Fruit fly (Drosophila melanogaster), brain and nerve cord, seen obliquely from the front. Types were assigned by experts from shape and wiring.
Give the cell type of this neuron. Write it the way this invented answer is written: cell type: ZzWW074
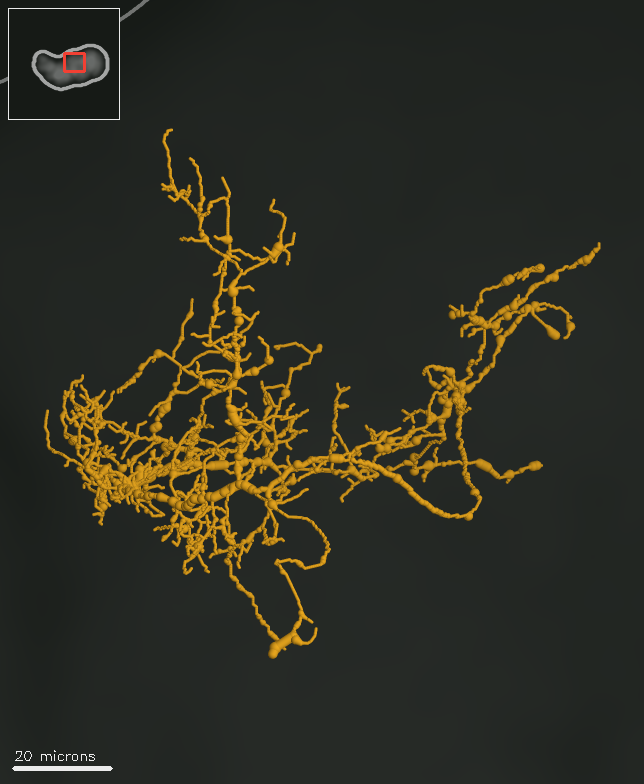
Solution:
cell type: PLP053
